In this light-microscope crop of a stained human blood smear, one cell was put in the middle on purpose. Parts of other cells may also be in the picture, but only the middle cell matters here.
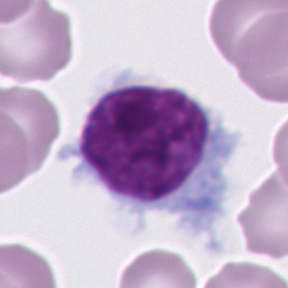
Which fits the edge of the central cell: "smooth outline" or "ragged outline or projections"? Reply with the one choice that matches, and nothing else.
Ragged outline or projections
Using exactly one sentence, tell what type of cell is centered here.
Occupying the centre of the crop is a hairy cell.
